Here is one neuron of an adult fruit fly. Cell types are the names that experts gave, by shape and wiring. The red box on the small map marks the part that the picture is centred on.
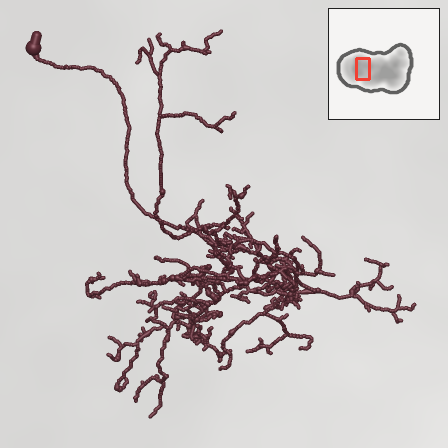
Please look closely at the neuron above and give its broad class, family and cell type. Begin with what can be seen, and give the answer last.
The cell body is at the upper left of the picture. Dozens of branch ends can be seen. Its broad class is central-brain intrinsic neuron. Its family is hemilineage AOTUv1_medial. Its cell type is LAL043_d.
